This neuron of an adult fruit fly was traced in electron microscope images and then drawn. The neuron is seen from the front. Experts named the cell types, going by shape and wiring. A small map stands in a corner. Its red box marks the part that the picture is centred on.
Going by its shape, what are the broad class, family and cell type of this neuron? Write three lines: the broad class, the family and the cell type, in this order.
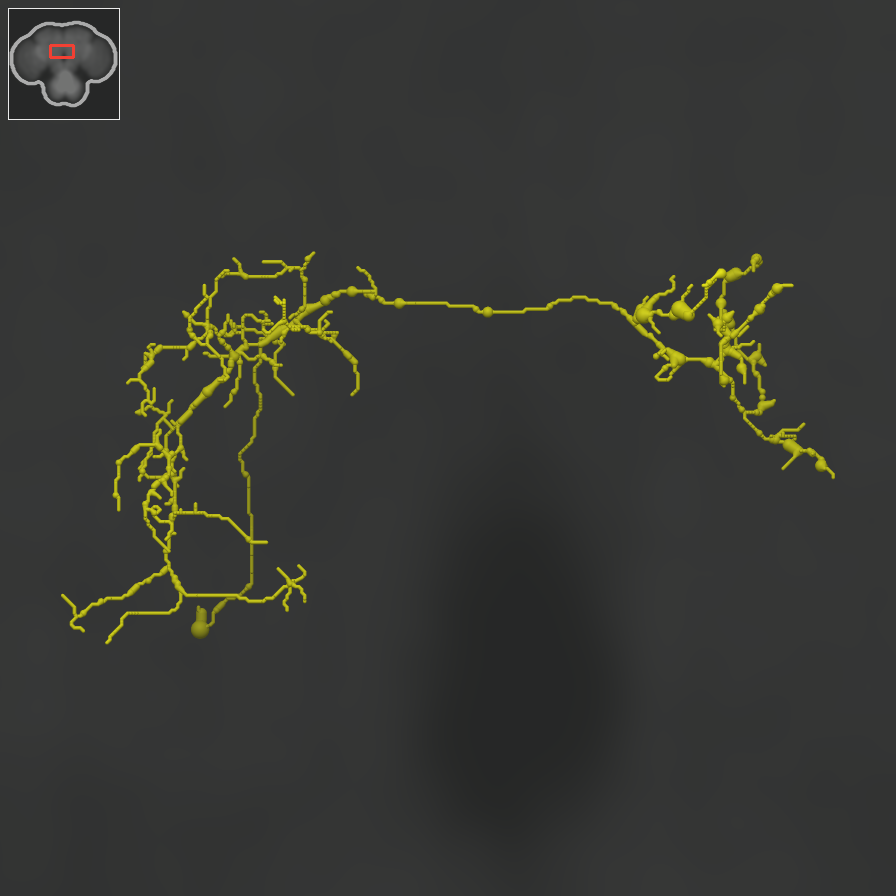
central-brain intrinsic neuron
hemilineage DM6_posterior
PS286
